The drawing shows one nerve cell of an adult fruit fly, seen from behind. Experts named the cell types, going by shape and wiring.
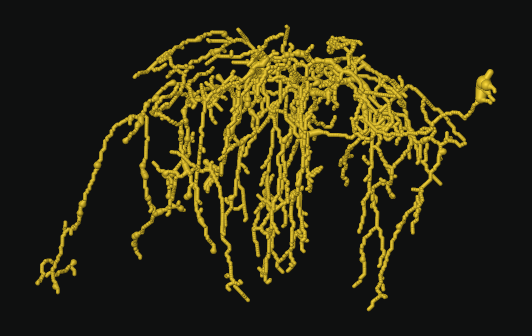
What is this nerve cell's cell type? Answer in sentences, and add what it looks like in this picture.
The cell type is INXXX192. It is a nerve-cord intrinsic neuron. In this view it is wider than it is tall.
